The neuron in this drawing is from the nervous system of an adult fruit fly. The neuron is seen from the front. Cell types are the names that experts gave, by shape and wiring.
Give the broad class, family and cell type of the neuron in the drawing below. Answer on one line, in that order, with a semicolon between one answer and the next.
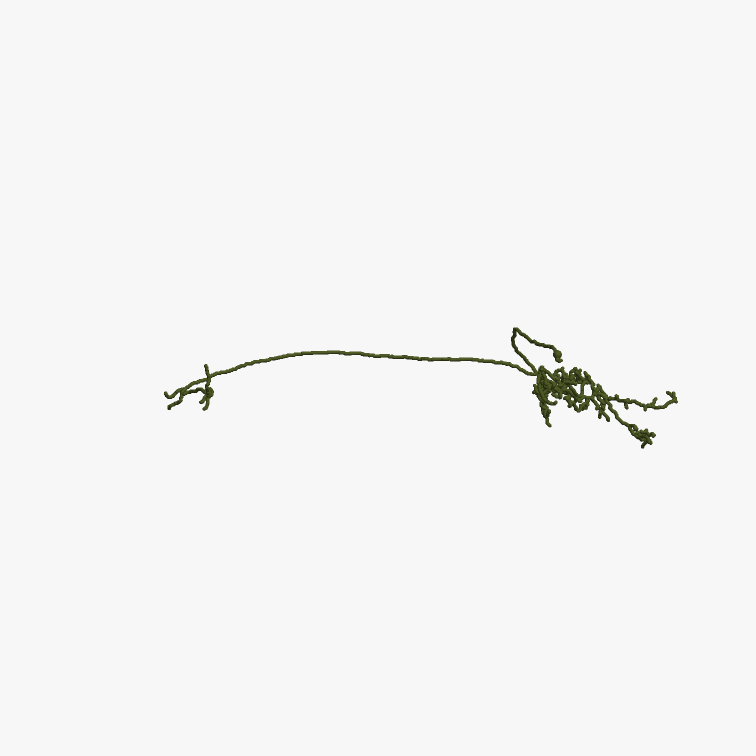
central-brain intrinsic neuron; hemilineage VLPa2; CB4163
